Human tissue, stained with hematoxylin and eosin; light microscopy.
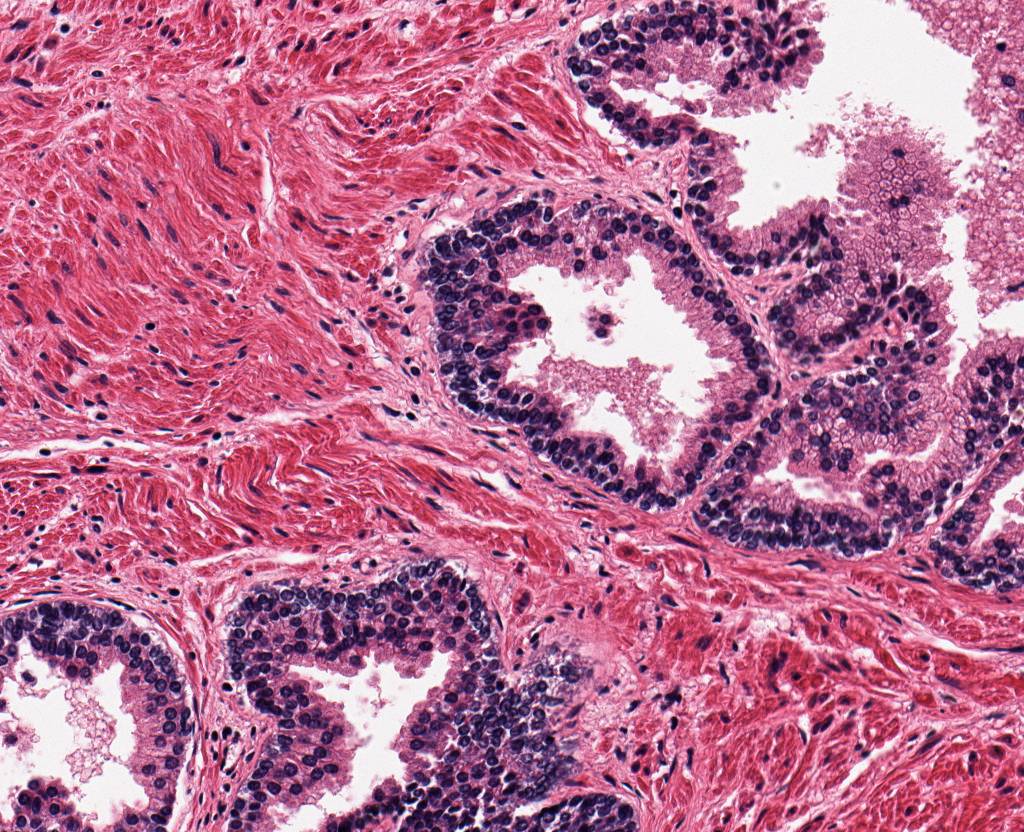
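Prostate. Glands: irregular, folded outlines; lining projections jut into lumens. Lining: tall columnar cells with pale, finely bubbly pink cytoplasm; dark round nuclei form a crowded basal band by the stroma. Stroma: mostly bright pink smooth muscle bundles with elongated nuclei, running in various directions.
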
